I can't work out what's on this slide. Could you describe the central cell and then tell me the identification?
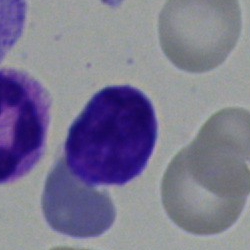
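Cytoplasm: almost none visible around nucleus. Chromatin: densely stained, dark purple throughout. No pale nucleolus evident. Surface: no projections. Lymphocyte.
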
